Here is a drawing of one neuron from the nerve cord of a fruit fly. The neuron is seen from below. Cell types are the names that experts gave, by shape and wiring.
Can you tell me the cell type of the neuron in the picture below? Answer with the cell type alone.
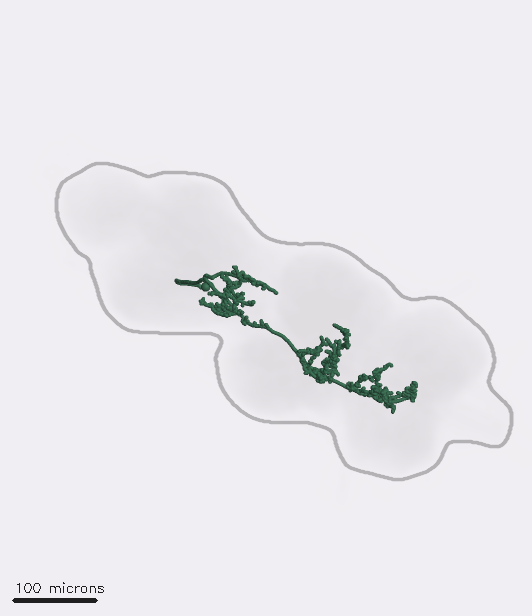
IN23B008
